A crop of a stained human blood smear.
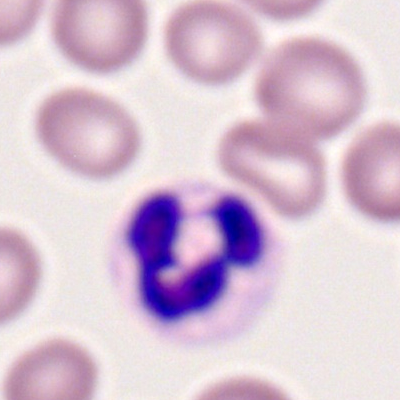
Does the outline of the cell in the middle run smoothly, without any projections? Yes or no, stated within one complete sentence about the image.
Yes, the cell's outline is smooth, without projections.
